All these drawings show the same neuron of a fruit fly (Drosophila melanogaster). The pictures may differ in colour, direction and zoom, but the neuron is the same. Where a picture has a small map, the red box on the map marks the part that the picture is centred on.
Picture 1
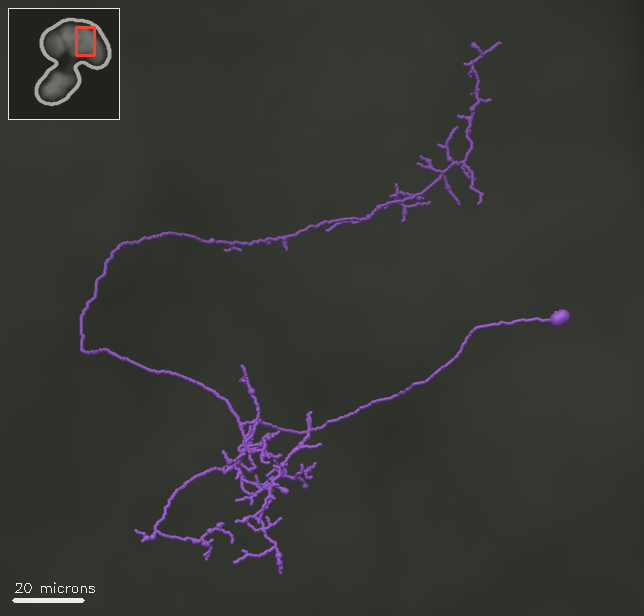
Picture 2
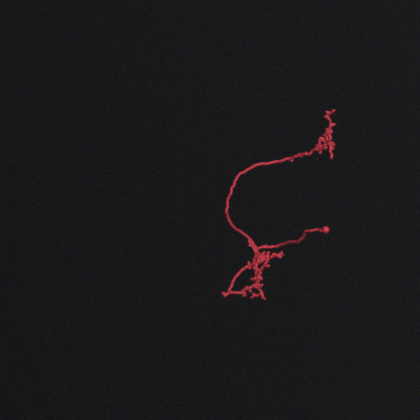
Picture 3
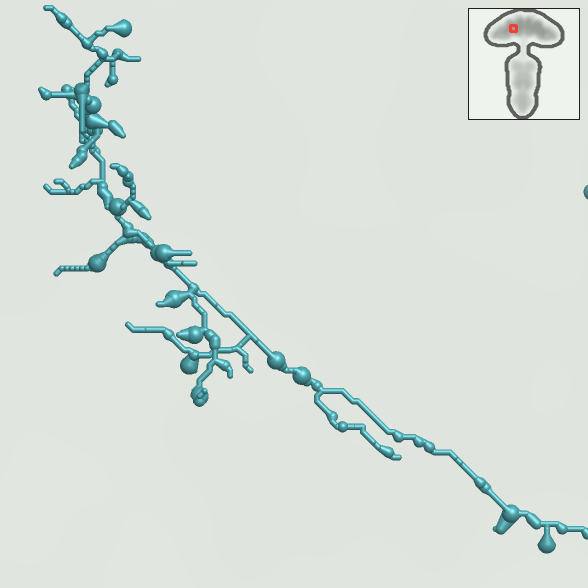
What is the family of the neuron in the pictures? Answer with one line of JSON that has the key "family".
{"family": "hemilineage VESa2"}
